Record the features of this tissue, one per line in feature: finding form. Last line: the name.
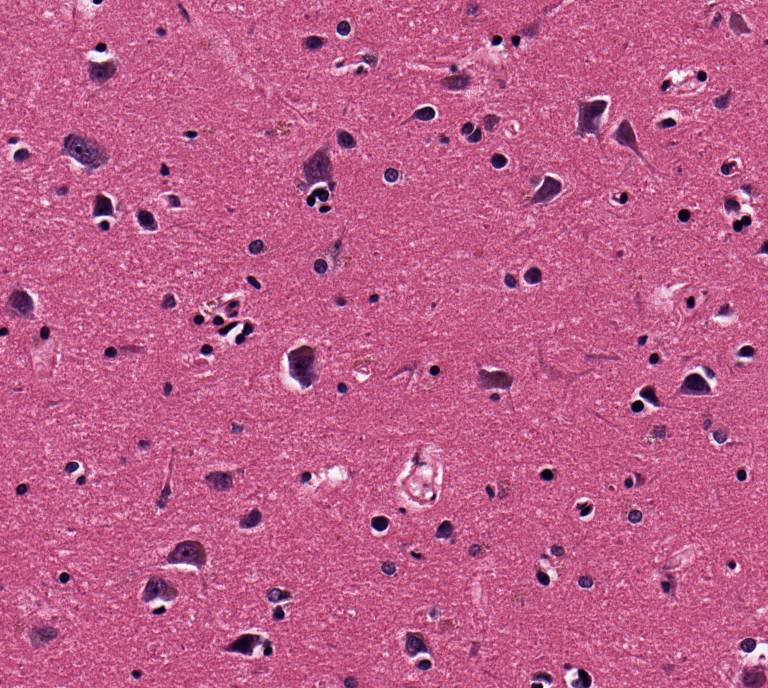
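Background: fine, pink, fibrillary neuropil throughout, with no epithelium or glands.
Small nuclei: numerous, round and dark, with no visible cytoplasm, spread evenly through the neuropil.
Neurons: several cell bodies shrunken and darkly stained.
Clustering: small dark nuclei packed tightly against some neuronal cell bodies, notably in the upper left.
Name: cerebral cortex.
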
